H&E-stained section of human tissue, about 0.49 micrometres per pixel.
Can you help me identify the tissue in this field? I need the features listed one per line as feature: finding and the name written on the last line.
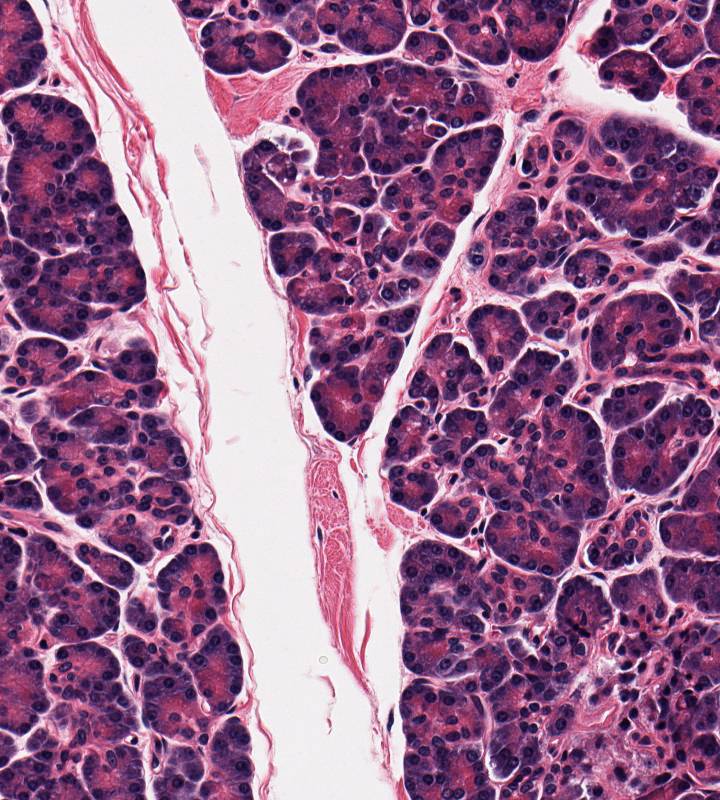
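Acini: rounded clusters of pyramidal cells around a central point
Cytoplasm: dark purple basally, pink apically toward the acinus centre
Nuclei: round, dark, near each cell base
Fibrous tissue: wavy pink strands running lengthwise along an empty cleft's edges
Tissue: pancreas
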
